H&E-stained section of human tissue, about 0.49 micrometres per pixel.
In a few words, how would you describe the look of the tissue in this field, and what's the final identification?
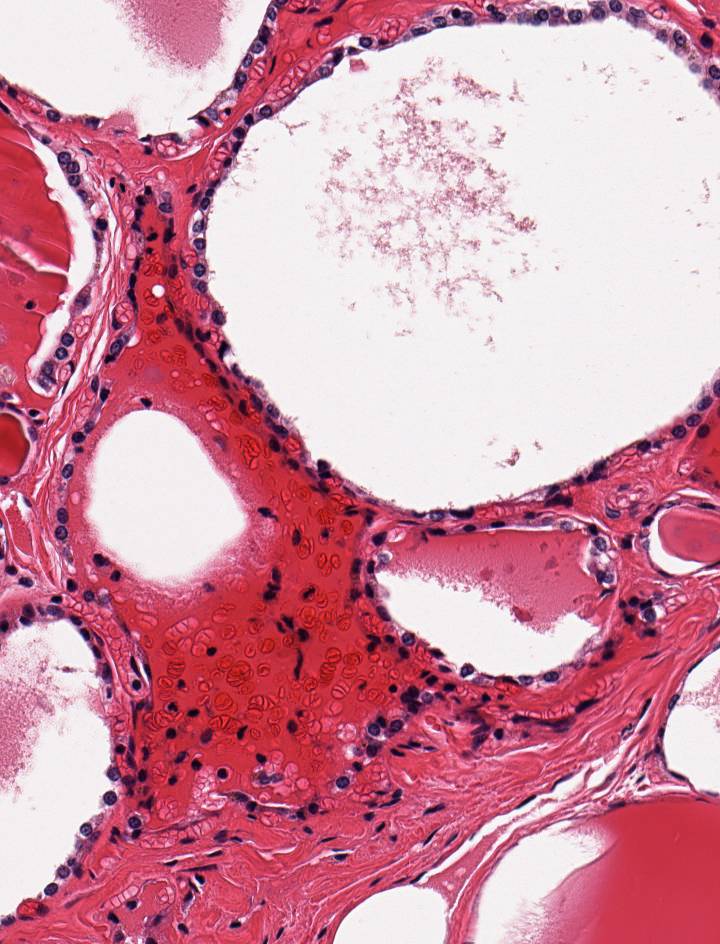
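Looking at the follicle linings: one layer of flattened to low cuboidal cells, small dark round nuclei. The largest follicle, top right, is nearly empty, just a faint wisp of pale pink granular material. Several smaller ones, bottom right and left edge, hold homogeneous deep pink-red material. Left of centre, a broad area between follicles is packed with red blood cells. So this is thyroid.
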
